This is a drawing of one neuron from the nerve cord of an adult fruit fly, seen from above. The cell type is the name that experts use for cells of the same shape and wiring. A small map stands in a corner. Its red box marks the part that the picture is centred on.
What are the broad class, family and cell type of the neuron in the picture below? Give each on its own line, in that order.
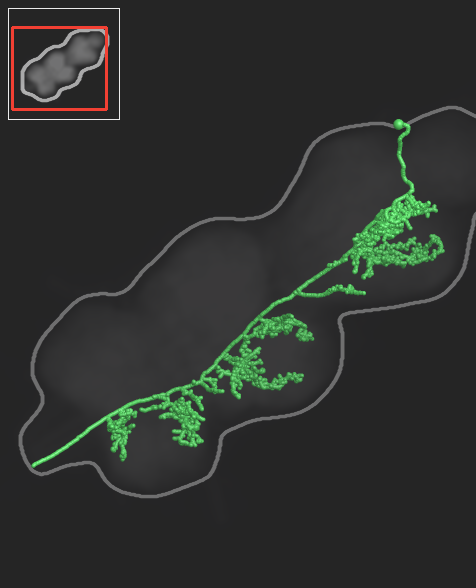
ascending neuron
hemilineage 09B
AN09B009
